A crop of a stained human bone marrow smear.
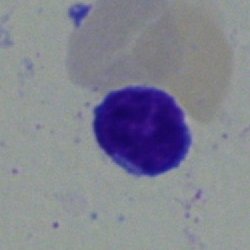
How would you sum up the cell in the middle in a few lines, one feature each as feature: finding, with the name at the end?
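Outline: round to slightly oval, with a smooth edge, as far as I can tell
Chromatin: dense, staining dark purple
Granules: none I can see in the cytoplasm
Vacuoles: none visible anywhere in the cell
Name: lymphocyte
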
